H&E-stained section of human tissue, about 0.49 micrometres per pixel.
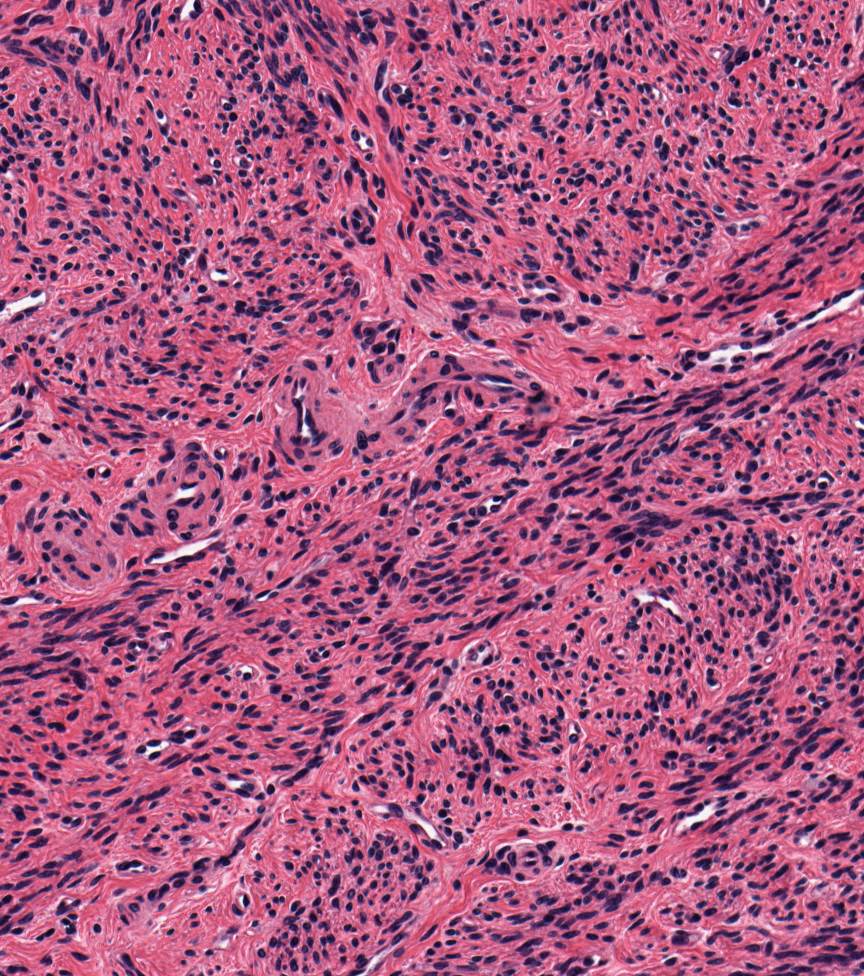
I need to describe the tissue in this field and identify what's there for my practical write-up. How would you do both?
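Closely packed spindle cells fill the field in short fascicles running every which way. The nuclei are dark, elongated to oval and fairly uniform, and the cytoplasm is scant and pink with indistinct borders. Small, narrow, slit-like vessels are dotted about. This is uterus other than the cervix.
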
